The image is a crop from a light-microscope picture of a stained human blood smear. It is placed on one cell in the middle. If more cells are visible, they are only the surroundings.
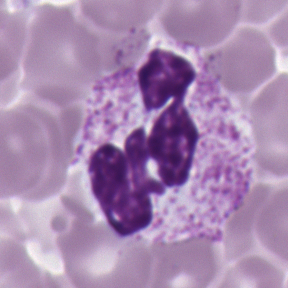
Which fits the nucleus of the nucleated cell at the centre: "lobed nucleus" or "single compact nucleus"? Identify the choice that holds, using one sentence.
It is a lobed nucleus that this cell contains.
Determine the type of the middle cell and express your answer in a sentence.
The cell of interest, in the center, is a segmented neutrophil.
